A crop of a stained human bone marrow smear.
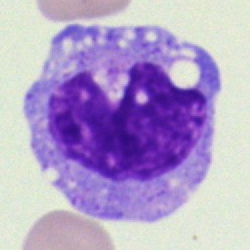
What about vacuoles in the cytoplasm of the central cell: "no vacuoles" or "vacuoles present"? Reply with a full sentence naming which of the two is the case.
Among the contents of its cytoplasm are one or more clear vacuoles.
